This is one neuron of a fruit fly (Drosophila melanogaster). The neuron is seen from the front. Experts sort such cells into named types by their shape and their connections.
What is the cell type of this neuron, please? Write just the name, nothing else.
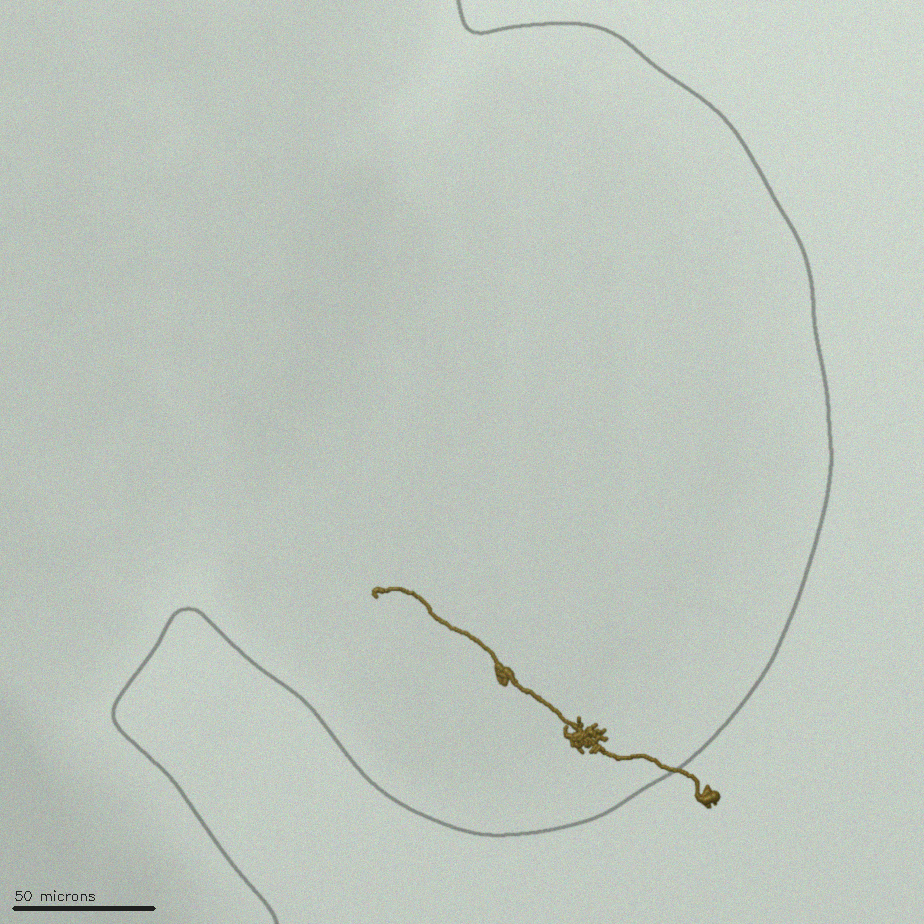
Tm1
